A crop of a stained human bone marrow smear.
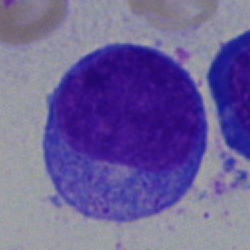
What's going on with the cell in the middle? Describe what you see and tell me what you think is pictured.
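Off-centre, the nucleus fills the upper part of the cell. Its chromatin is deep purple and finely stippled, not clumped. Fine purple granules are scattered through the cytoplasm, and a paler patch sits against the lower edge of the nucleus. It's a promyelocyte.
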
